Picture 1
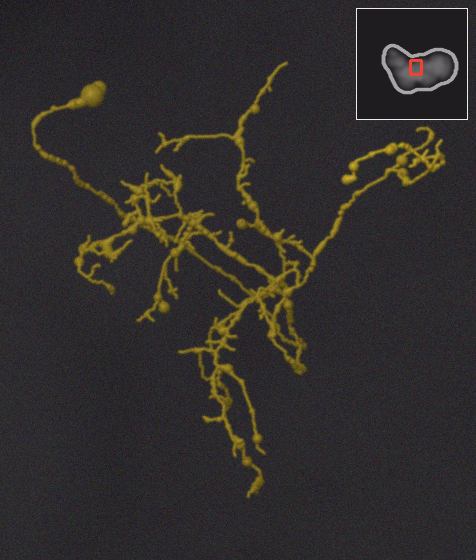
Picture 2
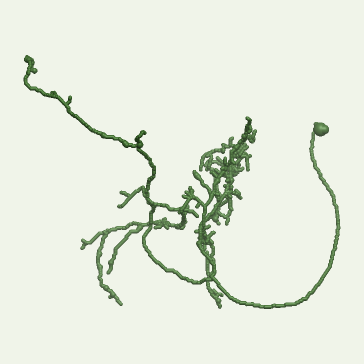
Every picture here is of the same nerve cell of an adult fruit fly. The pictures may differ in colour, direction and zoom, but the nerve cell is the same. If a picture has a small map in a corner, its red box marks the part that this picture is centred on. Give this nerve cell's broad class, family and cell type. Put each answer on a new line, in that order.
central-brain intrinsic neuron
hemilineage VLPp&l1_anterior
LHPV2c2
